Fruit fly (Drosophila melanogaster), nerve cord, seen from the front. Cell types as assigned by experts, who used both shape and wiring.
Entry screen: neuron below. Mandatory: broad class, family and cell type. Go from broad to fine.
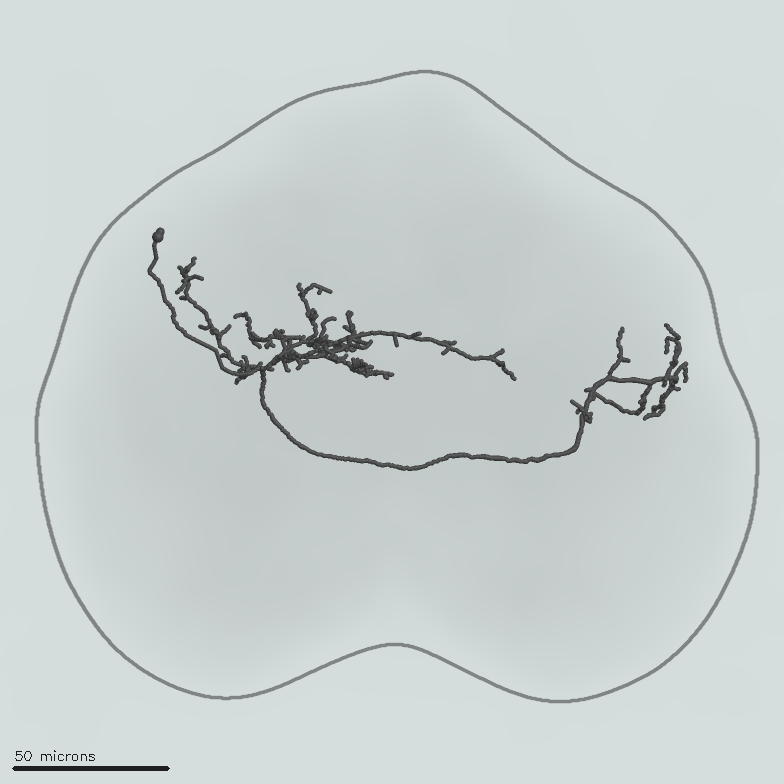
nerve-cord intrinsic neuron; hemilineage 01A; IN01A071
